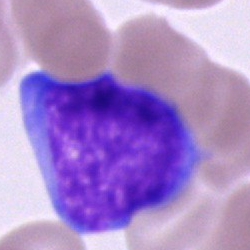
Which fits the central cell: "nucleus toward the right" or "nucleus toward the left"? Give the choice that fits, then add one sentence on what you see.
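Nucleus toward the right. The cytoplasm is a scant rim that is widest along the left edge.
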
